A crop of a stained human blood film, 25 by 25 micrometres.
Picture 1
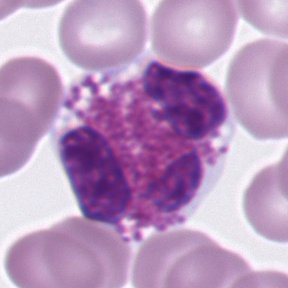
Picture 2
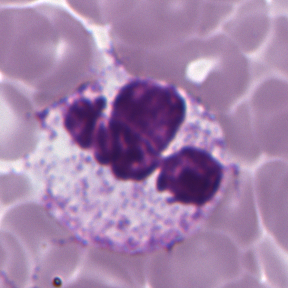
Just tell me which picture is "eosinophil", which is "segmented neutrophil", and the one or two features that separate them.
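The eosinophil is in picture 1 and the segmented neutrophil in picture 2. Granules differ in density and size: the eosinophil's cytoplasm is densely packed with coarse, round, reddish-purple granules, whereas small purple granules are scattered through the plentiful, very pale cytoplasm of the segmented neutrophil.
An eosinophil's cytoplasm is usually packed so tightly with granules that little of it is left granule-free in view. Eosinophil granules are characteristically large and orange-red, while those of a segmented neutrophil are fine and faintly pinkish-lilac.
In the segmented neutrophil the granules leave the nuclear lobes clearly visible. Both nuclei are divided into separate lobes; in the segmented neutrophil there are several, lying mainly across the upper half of the cell.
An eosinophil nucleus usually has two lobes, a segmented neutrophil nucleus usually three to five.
The chromatin is dark purple in both, coarsely clumped in the eosinophil and densely clumped in the segmented neutrophil. At the upper left of the eosinophil the cell edge is ragged where granules spill past it.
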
